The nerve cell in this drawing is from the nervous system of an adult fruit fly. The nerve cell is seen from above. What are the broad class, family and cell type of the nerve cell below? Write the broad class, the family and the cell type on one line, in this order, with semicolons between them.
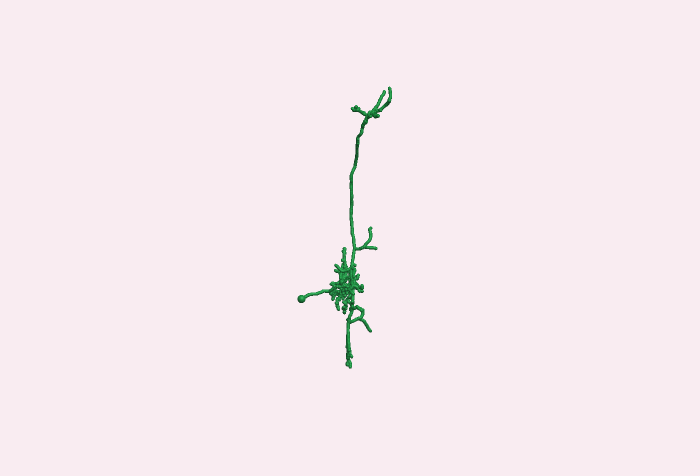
ascending neuron; hemilineage 18B; AN18B032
